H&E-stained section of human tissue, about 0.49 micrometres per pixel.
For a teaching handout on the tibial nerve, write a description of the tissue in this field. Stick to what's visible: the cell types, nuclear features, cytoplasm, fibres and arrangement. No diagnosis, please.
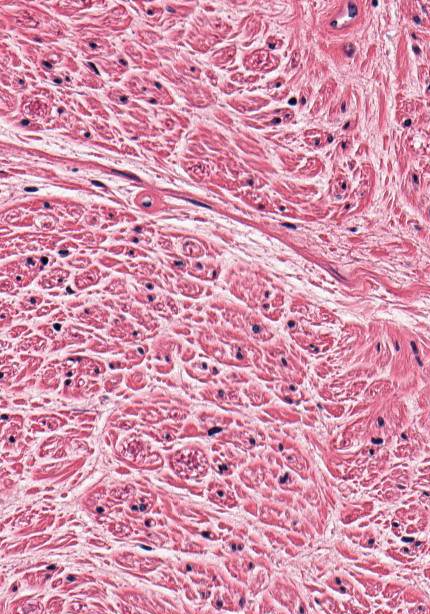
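Cross-cut muscle cells, their cytoplasm stained pink with eosin, are grouped into bundles divided by thin pale connective tissue septa. Where a cross-cut cell shows a nucleus, it is small, round, dark and central in the profile; many profiles have none in the plane of section.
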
